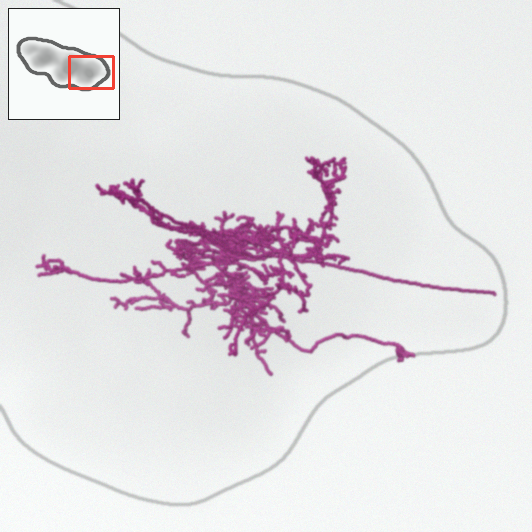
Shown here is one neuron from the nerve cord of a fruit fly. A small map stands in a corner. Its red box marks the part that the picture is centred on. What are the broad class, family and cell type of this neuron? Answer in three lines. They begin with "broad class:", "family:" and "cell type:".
broad class: ascending neuron
family: hemilineage 08B
cell type: AN08B043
